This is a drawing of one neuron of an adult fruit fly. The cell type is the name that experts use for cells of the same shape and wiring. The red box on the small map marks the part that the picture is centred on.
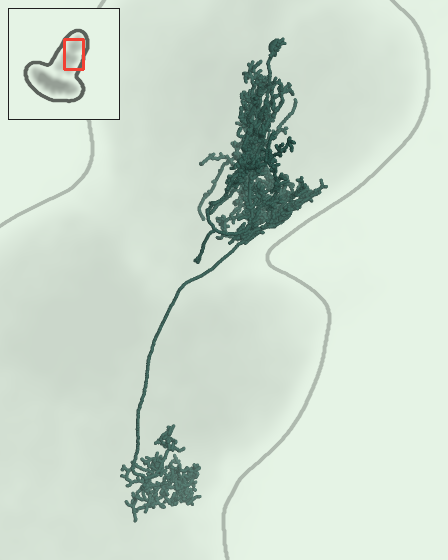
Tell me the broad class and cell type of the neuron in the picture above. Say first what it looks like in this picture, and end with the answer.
Dozens of branch ends can be seen. In this view it is taller than it is wide. It is a nerve-cord intrinsic neuron. The cell type is INXXX044.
